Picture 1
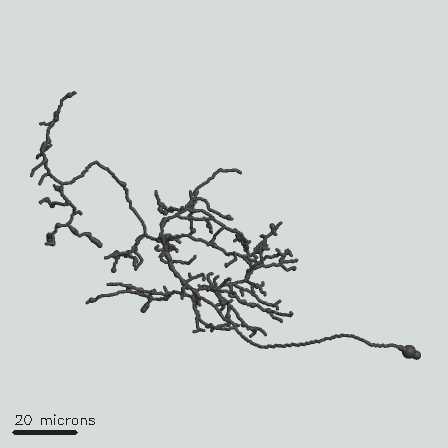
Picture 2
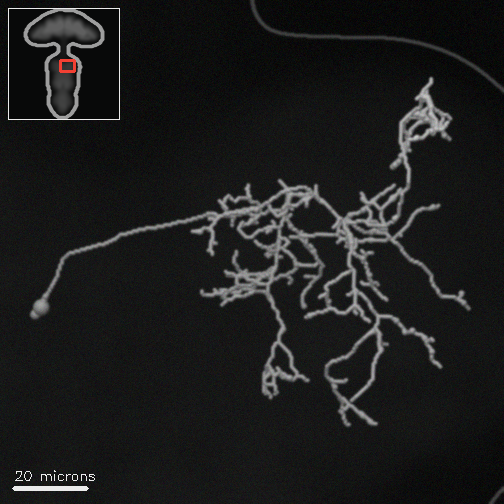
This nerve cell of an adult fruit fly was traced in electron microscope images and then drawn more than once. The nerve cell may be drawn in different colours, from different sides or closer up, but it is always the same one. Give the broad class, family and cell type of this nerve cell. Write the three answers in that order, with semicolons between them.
nerve-cord intrinsic neuron; hemilineage 13B; IN13B069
